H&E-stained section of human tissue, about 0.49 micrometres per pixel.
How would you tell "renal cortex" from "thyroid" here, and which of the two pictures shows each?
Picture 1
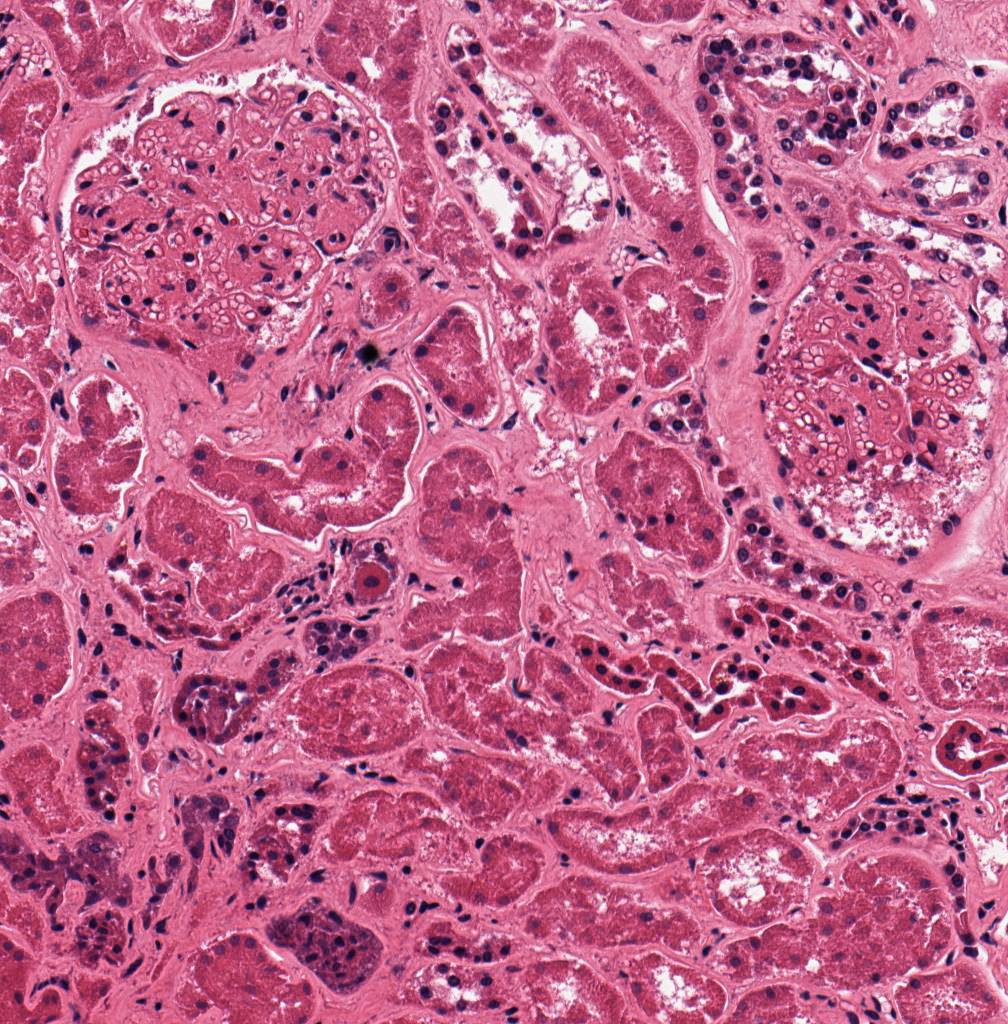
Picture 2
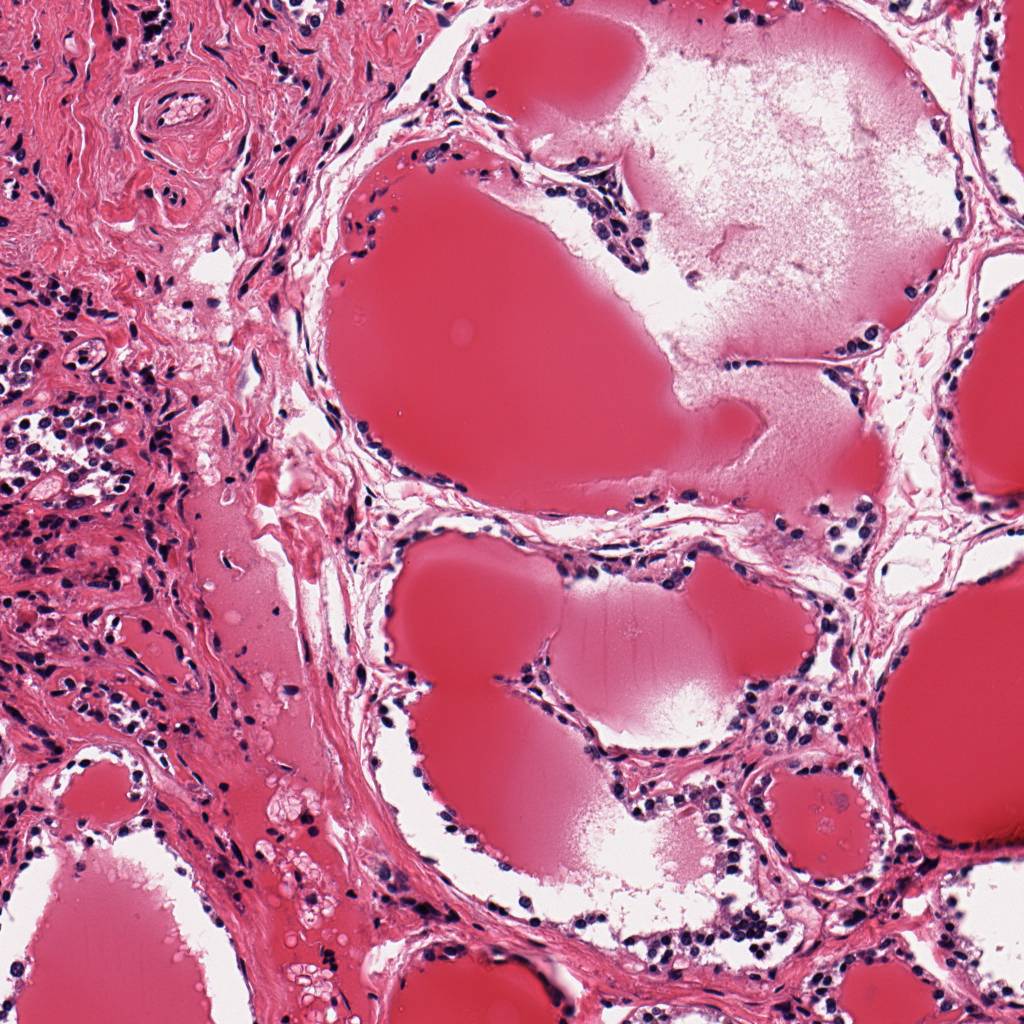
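Taking them in order, picture 1 shows renal cortex and picture 2 shows thyroid. Item one, layout: picture 1 has tubules filling most of the field, with two glomeruli, upper left and at the right edge about midway down; picture 2 has large rounded colloid-filled follicles over the right two-thirds and fibrous stroma in the left third. Item two, contents: most follicles hold dense, homogeneous, deep pink-red colloid. Item three, lining: tubular cells have abundant granular eosinophilic cytoplasm, mostly with one small round nucleus; follicles have a single layer of flattened to low cuboidal cells with small dark round nuclei. Item four, between units: pink collagen with scattered spindle-shaped nuclei in the renal cortex, and clusters of small lymphocytes with dark round nuclei in the thyroid stroma mid left edge.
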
